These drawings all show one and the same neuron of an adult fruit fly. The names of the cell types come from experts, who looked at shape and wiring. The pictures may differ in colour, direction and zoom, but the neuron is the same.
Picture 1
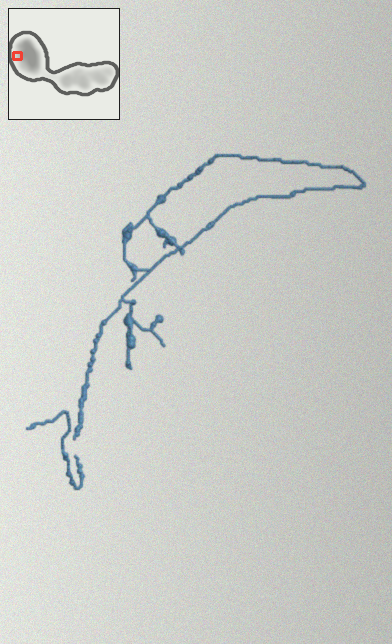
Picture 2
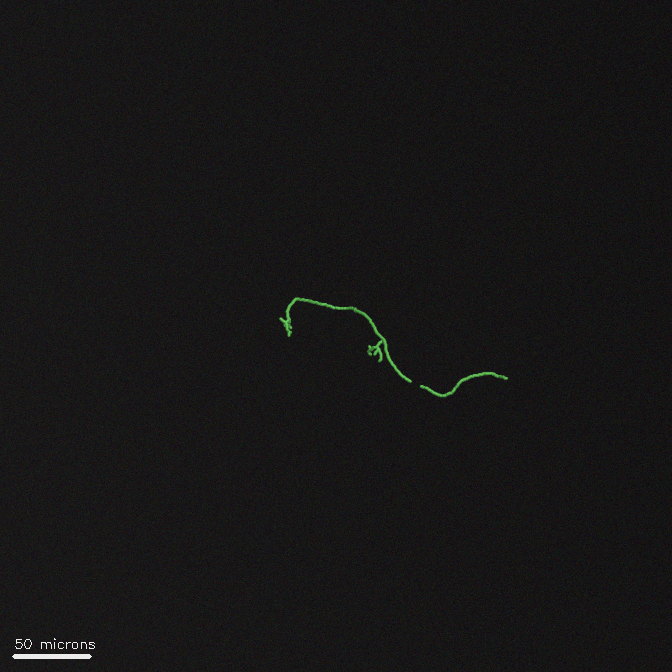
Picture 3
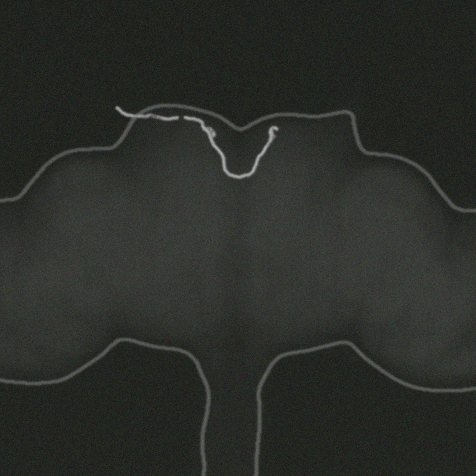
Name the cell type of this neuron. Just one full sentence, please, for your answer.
This neuron has been assigned cell type ORN_DM5.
